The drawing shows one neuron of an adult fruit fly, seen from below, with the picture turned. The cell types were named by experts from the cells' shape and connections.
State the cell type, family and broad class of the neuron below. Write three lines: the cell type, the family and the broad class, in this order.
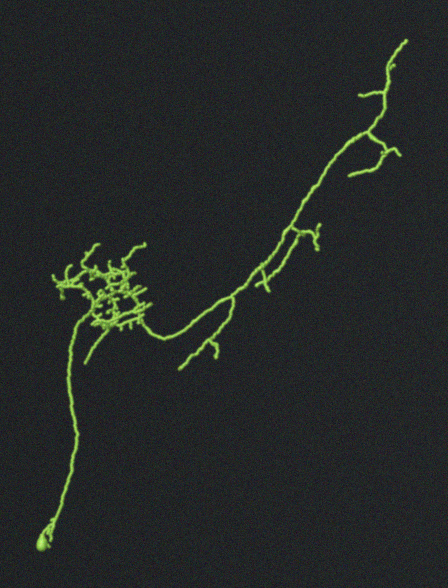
IN06A094
hemilineage 06A
nerve-cord intrinsic neuron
